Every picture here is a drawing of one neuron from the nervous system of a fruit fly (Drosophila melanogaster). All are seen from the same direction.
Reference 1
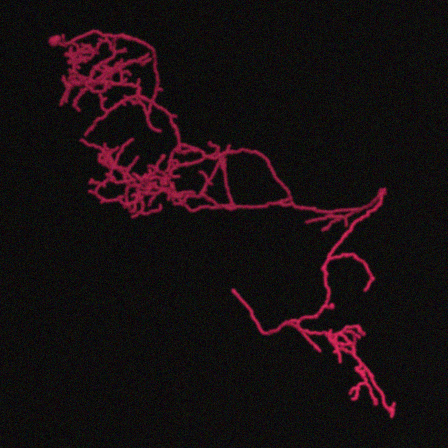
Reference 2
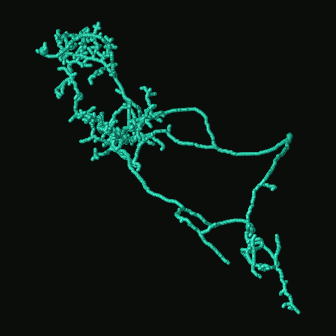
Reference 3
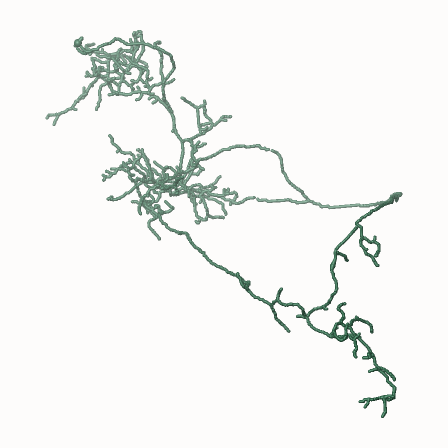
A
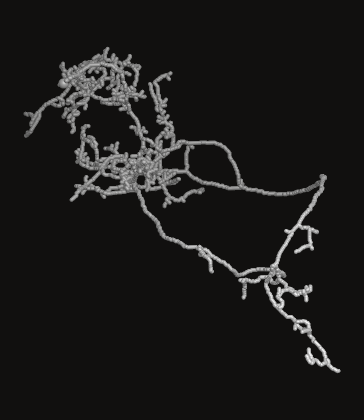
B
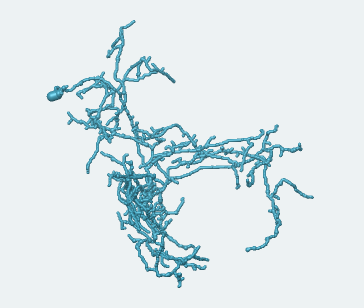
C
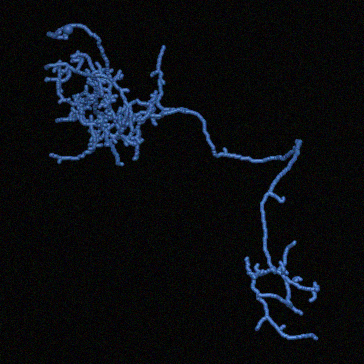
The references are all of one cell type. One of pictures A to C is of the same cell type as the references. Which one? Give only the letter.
A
